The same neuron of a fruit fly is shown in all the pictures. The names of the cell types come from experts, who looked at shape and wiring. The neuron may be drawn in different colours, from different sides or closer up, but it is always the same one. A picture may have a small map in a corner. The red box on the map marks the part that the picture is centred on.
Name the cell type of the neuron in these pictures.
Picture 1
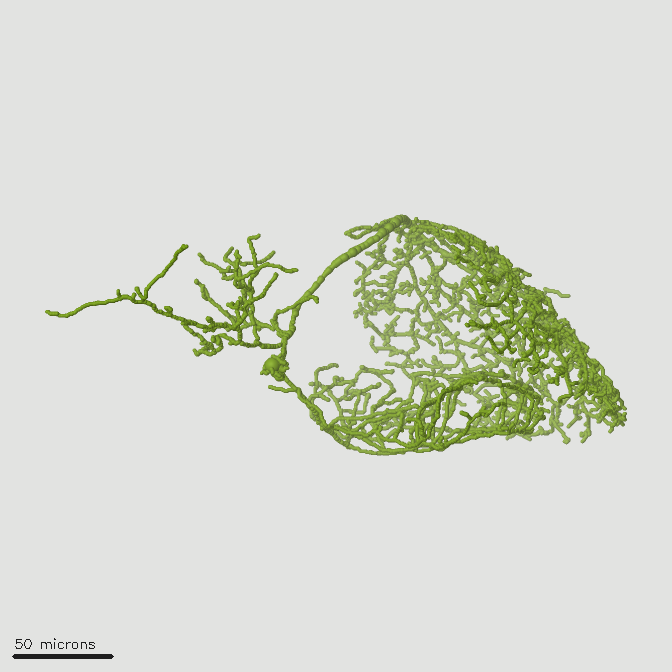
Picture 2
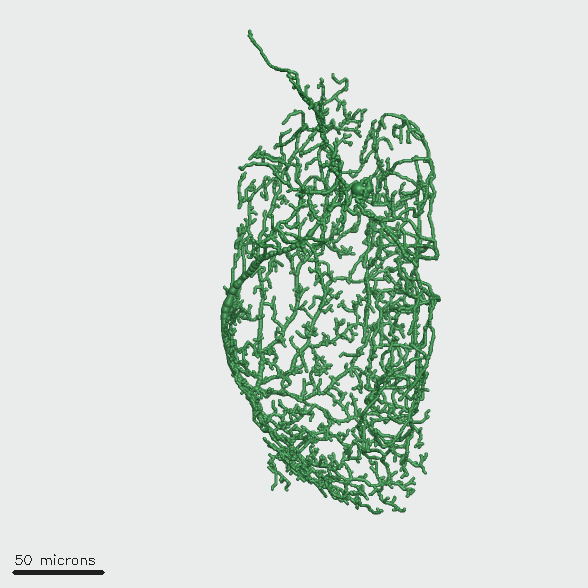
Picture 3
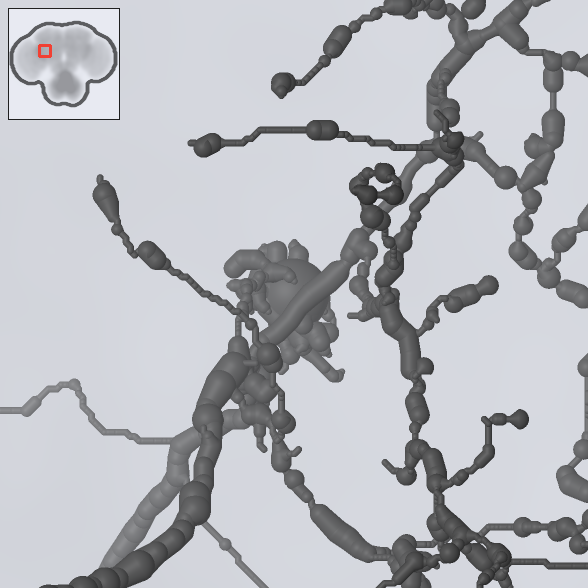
LPT54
